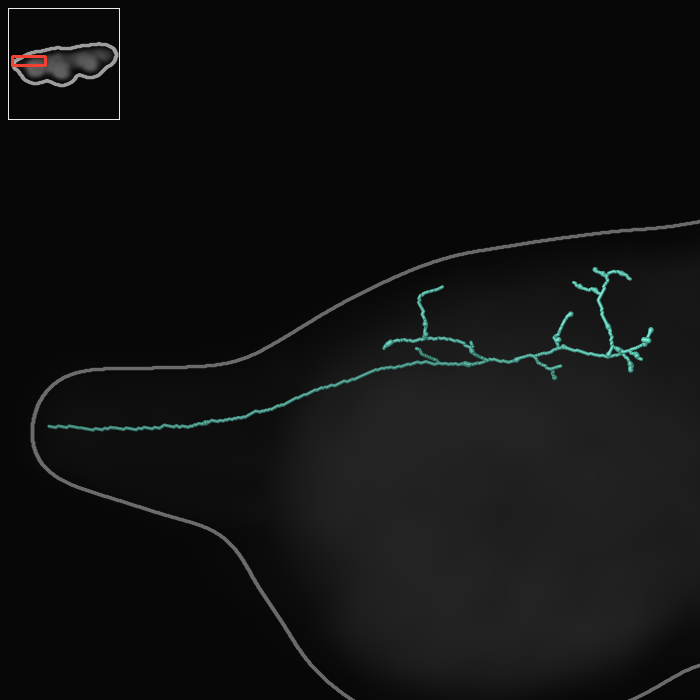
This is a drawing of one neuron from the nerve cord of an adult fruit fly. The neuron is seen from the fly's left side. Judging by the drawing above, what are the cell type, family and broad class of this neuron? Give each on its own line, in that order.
DNg46
hemilineage MX3
descending neuron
